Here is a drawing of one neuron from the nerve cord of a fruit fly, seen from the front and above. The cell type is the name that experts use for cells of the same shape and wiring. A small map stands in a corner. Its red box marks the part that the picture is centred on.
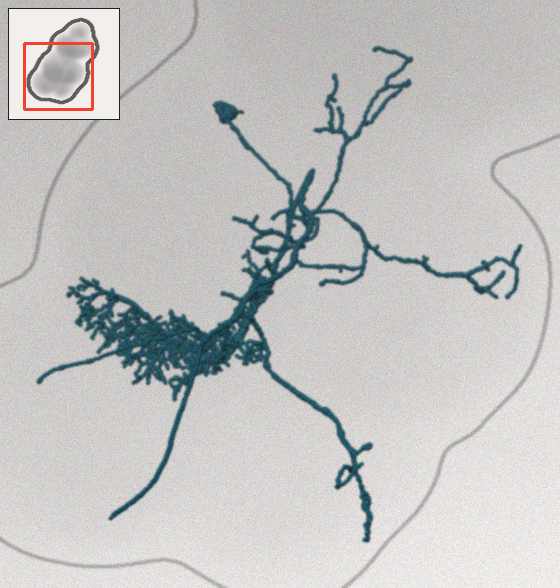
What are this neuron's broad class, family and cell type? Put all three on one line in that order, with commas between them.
ascending neuron, hemilineage 23B, AN23B001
